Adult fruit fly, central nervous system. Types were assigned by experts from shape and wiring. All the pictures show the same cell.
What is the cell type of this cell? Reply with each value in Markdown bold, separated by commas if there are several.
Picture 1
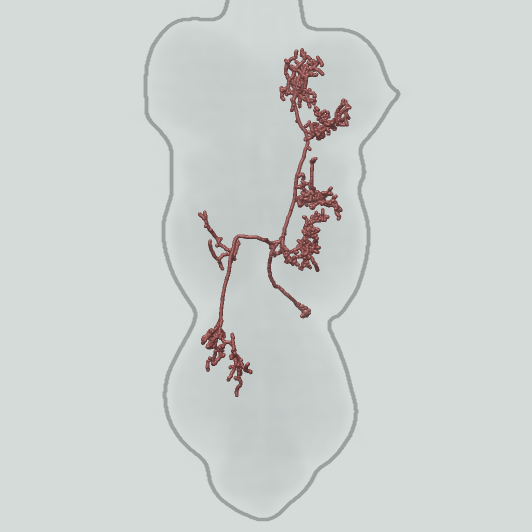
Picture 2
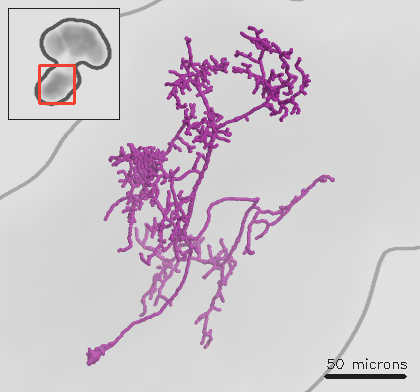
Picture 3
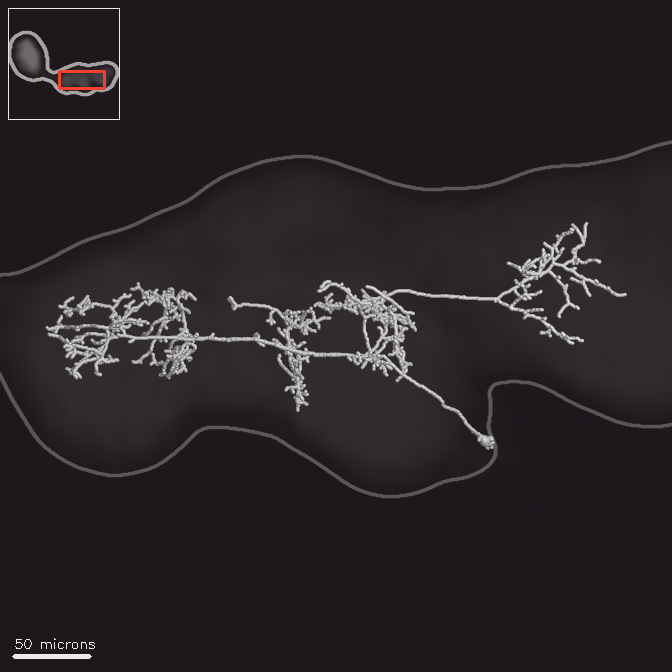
**IN12B005**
